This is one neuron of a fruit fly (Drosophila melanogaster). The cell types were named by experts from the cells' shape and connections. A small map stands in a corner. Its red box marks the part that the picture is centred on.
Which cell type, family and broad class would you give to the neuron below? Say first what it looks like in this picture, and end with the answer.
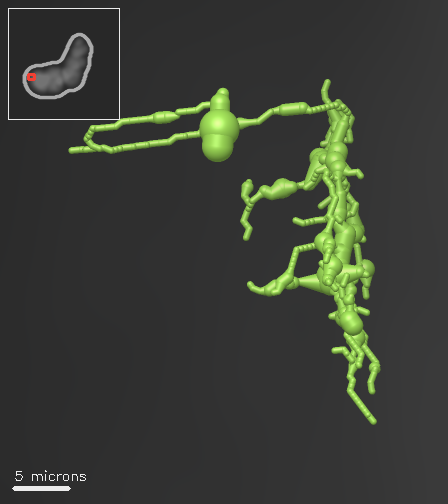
The cell body can be seen at the top of the picture. By the scale bar it is about 30 microns tall in this view. It is of cell type Dm8a. The family is Dm. Its broad class is optic-lobe intrinsic neuron.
